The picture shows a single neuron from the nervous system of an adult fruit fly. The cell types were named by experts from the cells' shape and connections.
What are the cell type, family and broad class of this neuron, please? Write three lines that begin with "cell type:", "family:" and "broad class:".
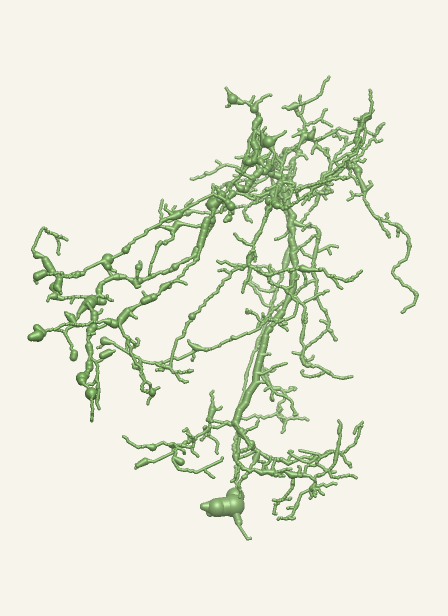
cell type: IN12B024_b
family: hemilineage 12B
broad class: nerve-cord intrinsic neuron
